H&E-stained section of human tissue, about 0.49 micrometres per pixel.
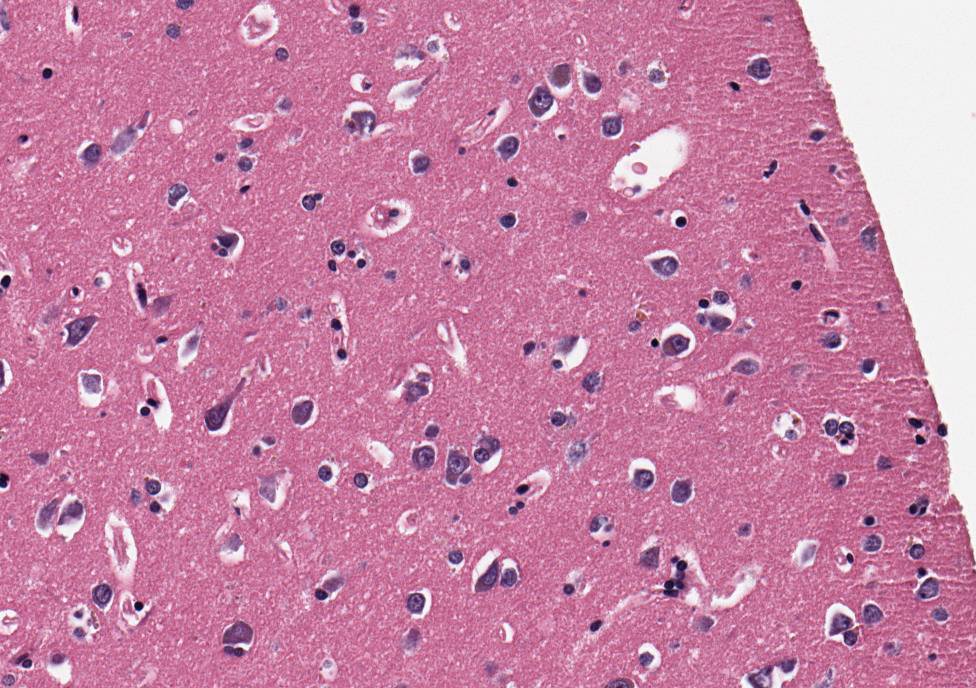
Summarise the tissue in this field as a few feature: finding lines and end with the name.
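Background: pink and finely granular; cells lie singly, no glands or epithelium
Neurons: the largest cells, many triangular, tapering into a single process
Nucleus: in neurons round and pale, several with a visible nucleolus
Glia: small dark round nuclei throughout, some close beside neurons
Name: cerebral cortex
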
